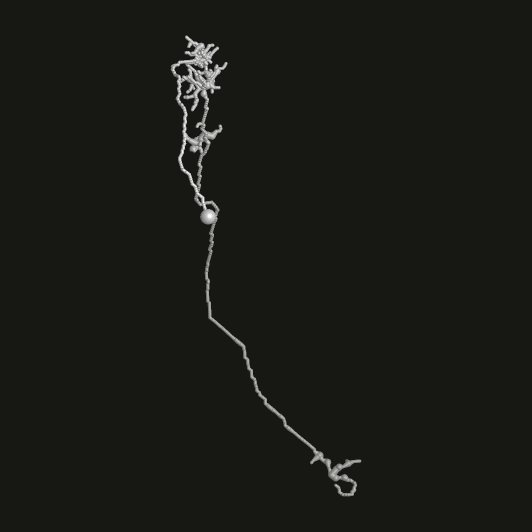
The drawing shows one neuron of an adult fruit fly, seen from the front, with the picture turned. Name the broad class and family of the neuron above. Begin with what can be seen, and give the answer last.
The cell body is in the middle of the picture. As drawn here it is taller than it is wide. This is an optic-lobe intrinsic neuron. Its family is Tm.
